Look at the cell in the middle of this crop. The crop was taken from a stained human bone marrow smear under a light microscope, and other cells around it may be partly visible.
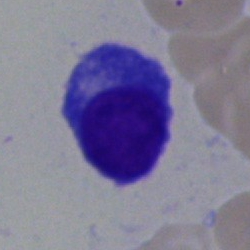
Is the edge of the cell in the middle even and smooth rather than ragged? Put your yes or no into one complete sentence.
No, the edge of the cell is rough rather than smooth and even.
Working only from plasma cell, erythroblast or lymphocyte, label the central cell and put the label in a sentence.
In the crop, the cell of interest at the centre is a plasma cell.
